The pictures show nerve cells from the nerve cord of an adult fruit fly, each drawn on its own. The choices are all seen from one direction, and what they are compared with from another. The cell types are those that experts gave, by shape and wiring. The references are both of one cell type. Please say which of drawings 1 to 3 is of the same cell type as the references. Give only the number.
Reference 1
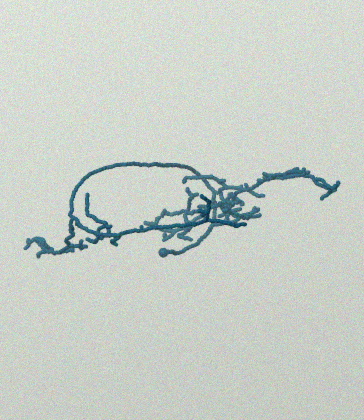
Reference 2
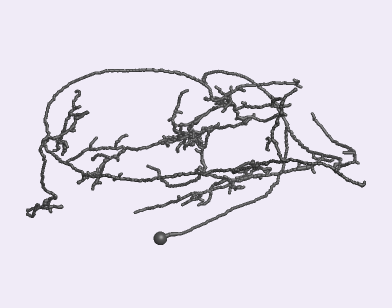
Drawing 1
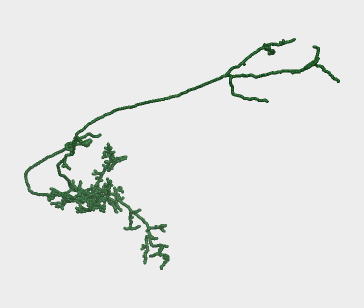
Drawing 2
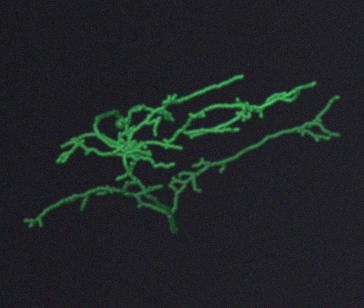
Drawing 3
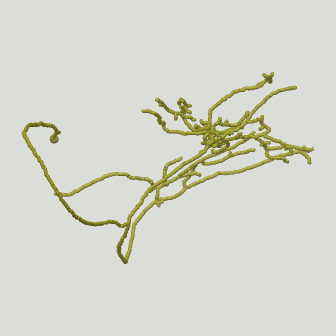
2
